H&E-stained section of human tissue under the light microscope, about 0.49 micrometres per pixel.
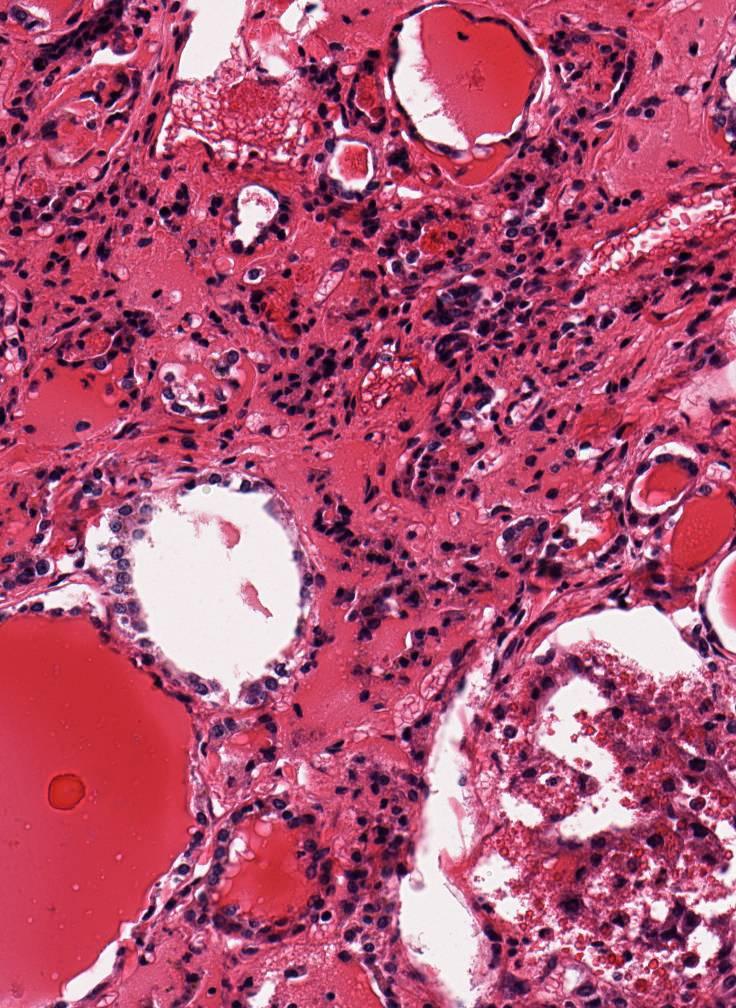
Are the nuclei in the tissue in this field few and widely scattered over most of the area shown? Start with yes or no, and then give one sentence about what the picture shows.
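No. Rounded spaces of many different sizes are scattered throughout a densely cellular background.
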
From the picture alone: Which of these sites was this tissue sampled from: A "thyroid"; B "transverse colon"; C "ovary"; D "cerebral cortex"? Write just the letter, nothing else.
A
